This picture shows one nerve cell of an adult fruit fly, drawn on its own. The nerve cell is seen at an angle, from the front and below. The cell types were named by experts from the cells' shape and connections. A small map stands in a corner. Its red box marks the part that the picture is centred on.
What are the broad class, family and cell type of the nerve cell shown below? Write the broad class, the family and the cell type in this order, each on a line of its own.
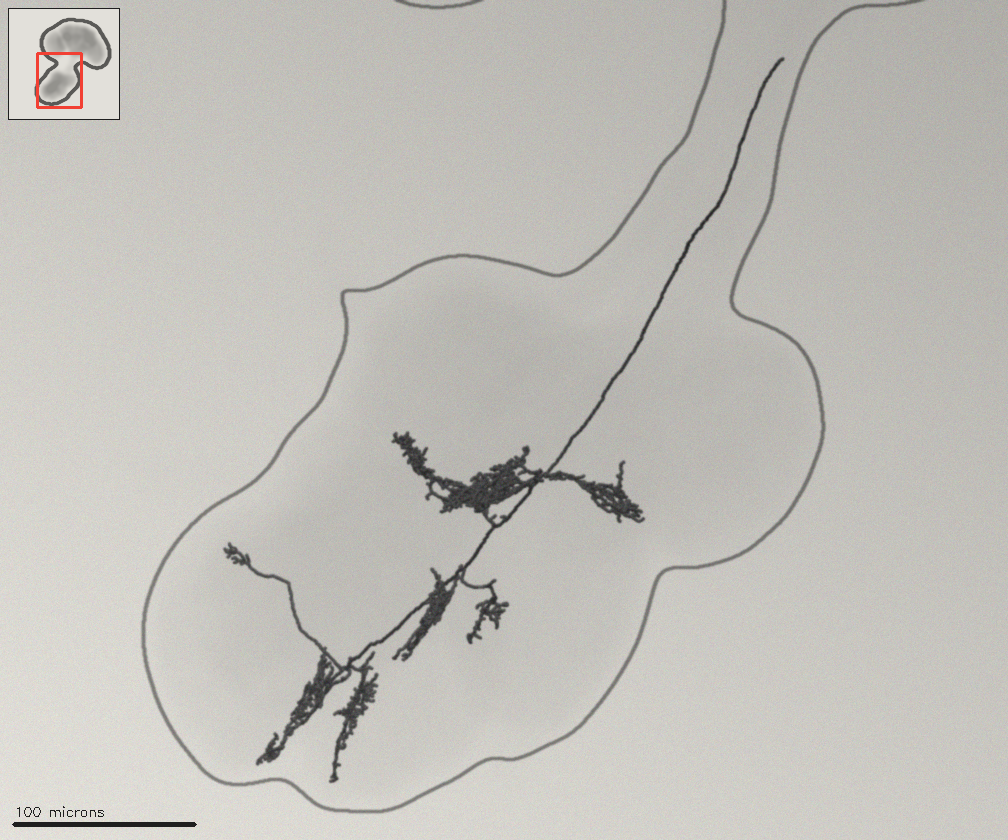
ascending neuron
hemilineage 05B
AN05B023b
